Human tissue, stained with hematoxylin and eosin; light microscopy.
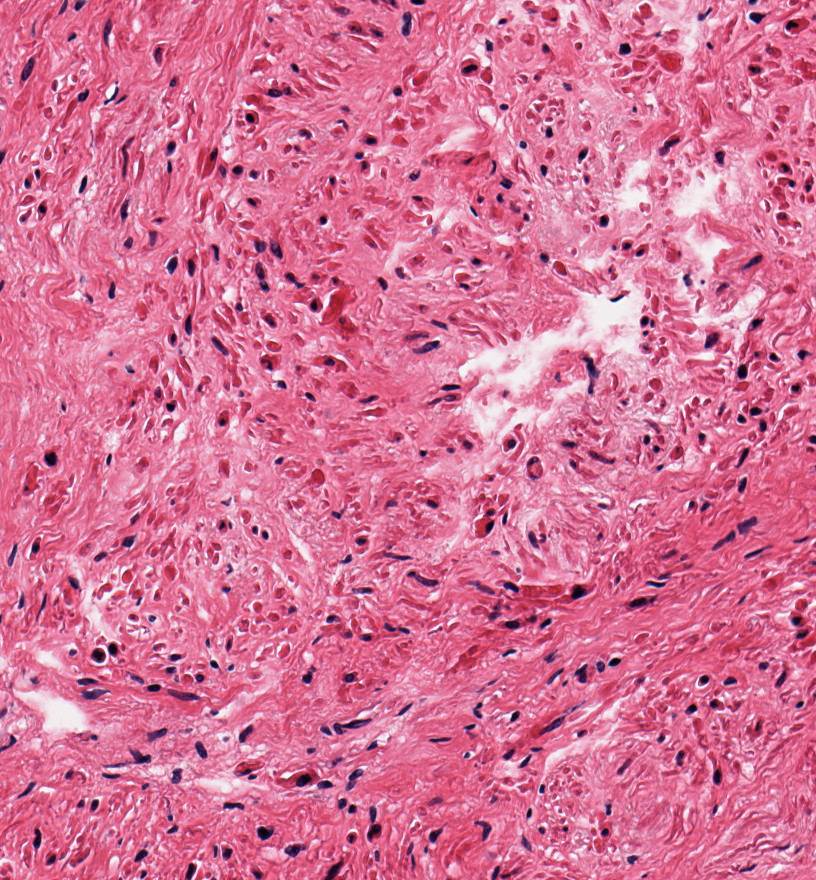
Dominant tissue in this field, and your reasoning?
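That's fibromuscular stroma. Spindle cells run in fascicles every which way across the field, and there's no epithelium or gland anywhere.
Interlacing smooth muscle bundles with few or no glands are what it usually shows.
Lower right, a band of lengthwise-cut cells heads from lower left toward upper right, and irregular white clefts sit just right of and above the centre.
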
